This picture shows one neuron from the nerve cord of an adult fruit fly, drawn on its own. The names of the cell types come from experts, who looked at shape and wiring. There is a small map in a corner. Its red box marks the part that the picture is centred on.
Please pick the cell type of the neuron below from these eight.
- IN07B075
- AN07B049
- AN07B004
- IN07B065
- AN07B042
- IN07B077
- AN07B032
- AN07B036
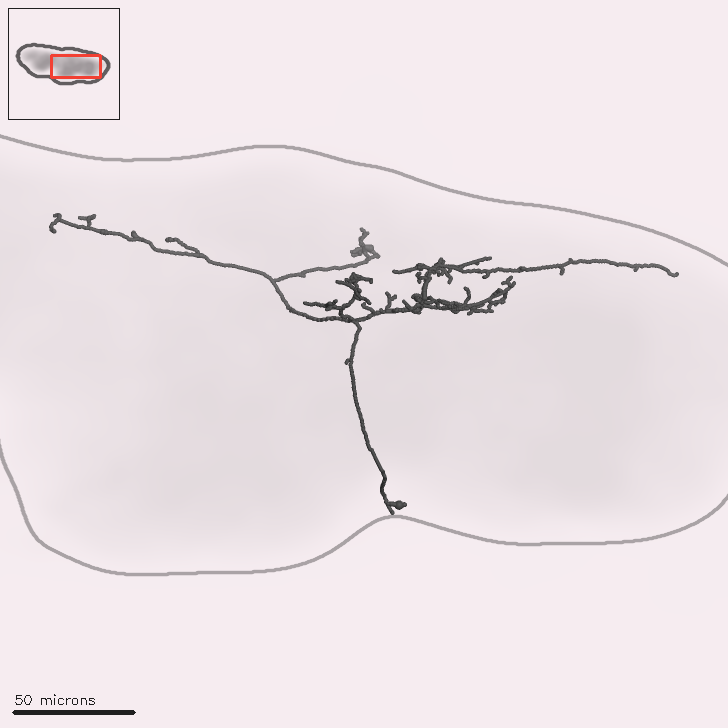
IN07B077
